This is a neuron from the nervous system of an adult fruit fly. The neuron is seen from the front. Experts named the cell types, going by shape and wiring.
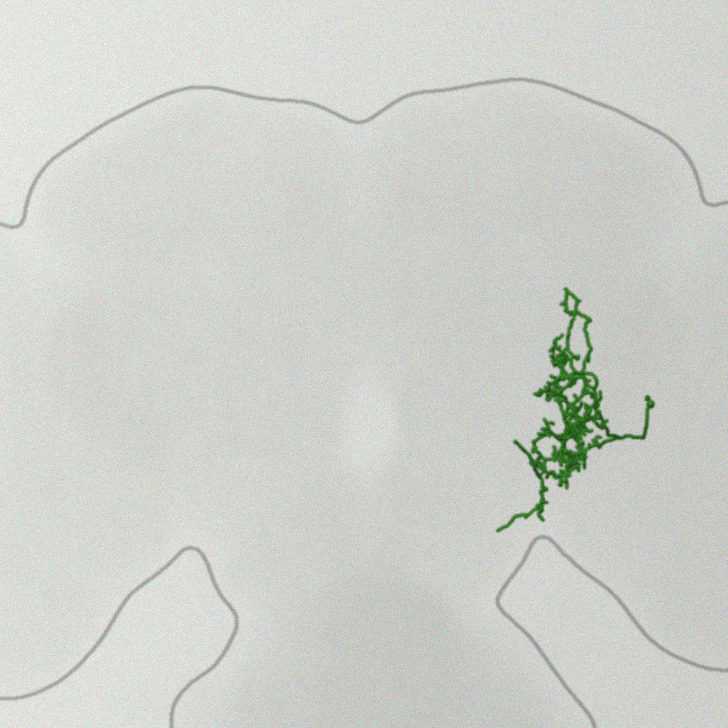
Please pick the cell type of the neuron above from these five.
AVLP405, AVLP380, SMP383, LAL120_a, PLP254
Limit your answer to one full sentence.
This neuron is recognized as the cell type AVLP380.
